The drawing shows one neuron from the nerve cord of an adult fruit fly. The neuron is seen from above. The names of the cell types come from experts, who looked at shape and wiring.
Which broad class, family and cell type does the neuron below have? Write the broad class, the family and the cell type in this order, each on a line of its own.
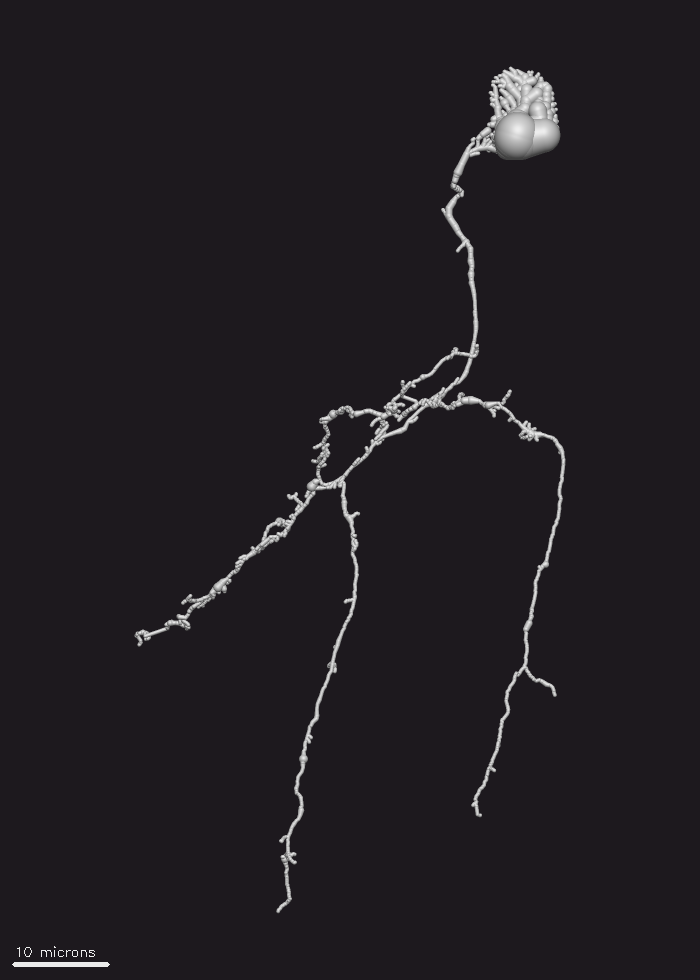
motor neuron of the nerve cord
hemilineage 15B
Ta depressor MN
